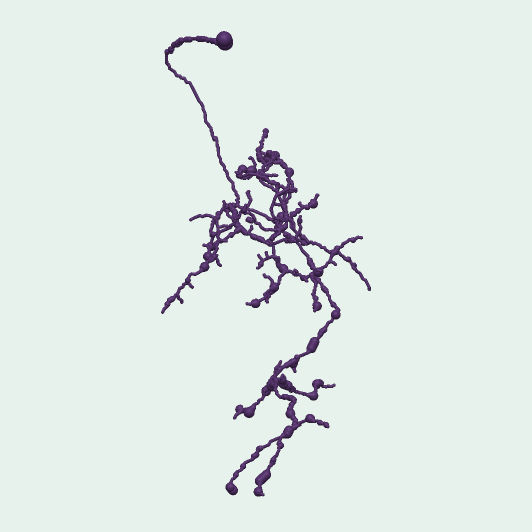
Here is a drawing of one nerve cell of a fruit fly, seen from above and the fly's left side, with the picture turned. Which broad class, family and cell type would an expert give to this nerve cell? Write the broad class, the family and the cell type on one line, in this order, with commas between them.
central-brain intrinsic neuron, hemilineage VLPp&l1_anterior, LHPV2e1_a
